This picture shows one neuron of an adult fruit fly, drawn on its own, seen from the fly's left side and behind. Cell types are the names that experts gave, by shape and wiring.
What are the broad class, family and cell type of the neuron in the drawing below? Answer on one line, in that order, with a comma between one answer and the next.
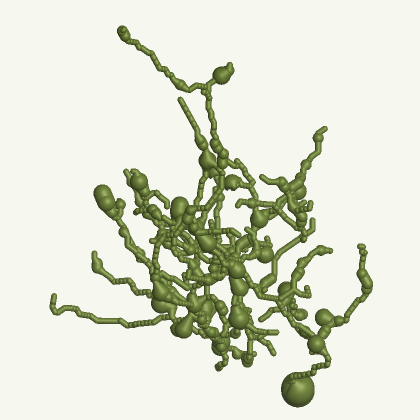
nerve-cord intrinsic neuron, hemilineage 01B, IN01B086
